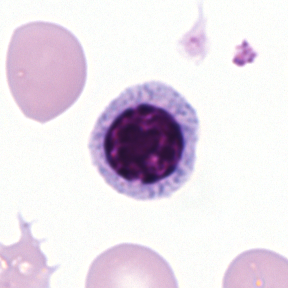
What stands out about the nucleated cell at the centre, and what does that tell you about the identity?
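With a finely uneven, slightly fuzzy edge, the cell's outline is round. Near the centre of the cell sits the nucleus, surrounded by a rim of cytoplasm of roughly even width all round. No nucleoli can be seen in it. The cytoplasm shows only faint fine speckling, with no coarse or distinctly coloured granules. This nucleated cell is a normoblast.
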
